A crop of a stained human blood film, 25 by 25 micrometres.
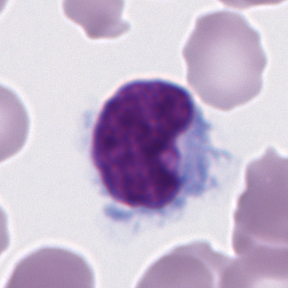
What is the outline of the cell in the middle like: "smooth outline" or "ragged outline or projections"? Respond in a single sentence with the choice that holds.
This cell has a rough outline rather than a smooth one.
